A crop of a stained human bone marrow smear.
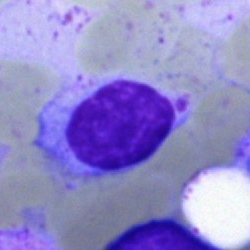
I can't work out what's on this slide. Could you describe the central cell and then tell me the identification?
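Pale lavender-blue cytoplasm forms a rim that is widest on the left side of the nucleus. On that left side the cell outline is irregular and angular. The nuclear chromatin is deeply stained purple, with faint lighter mottling. The cell is a lymphocyte.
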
